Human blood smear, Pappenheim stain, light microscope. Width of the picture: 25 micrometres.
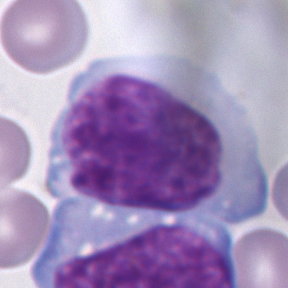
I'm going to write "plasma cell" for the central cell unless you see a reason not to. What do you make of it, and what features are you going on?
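Cytoplasm pale blue: the deciding point.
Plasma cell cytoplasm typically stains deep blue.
Pale rather than deep blue counts against plasma cell; the cell is a myeloblast.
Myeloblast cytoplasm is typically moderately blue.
Further: no granules in the cytoplasm; outline irregular, not smoothly round; cytoplasmic rim wider right of the nucleus than left. Lower edge touches another nucleated cell, cut off by the bottom of the picture.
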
